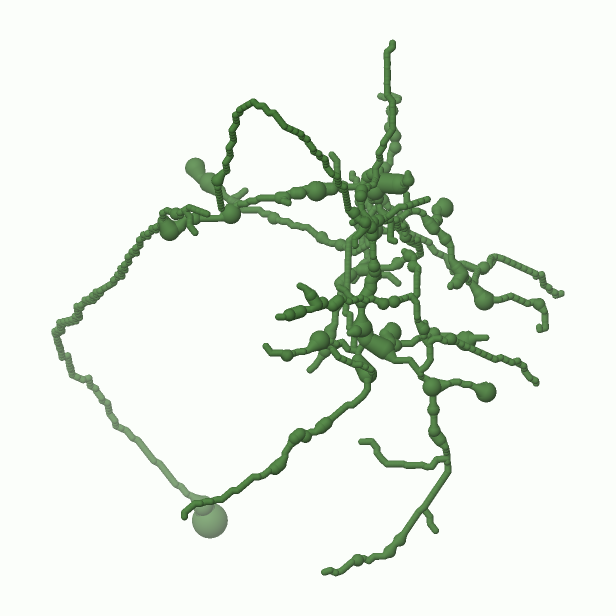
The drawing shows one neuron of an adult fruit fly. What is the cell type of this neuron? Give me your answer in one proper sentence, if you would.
It is to cell type WED030_b that the neuron belongs.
